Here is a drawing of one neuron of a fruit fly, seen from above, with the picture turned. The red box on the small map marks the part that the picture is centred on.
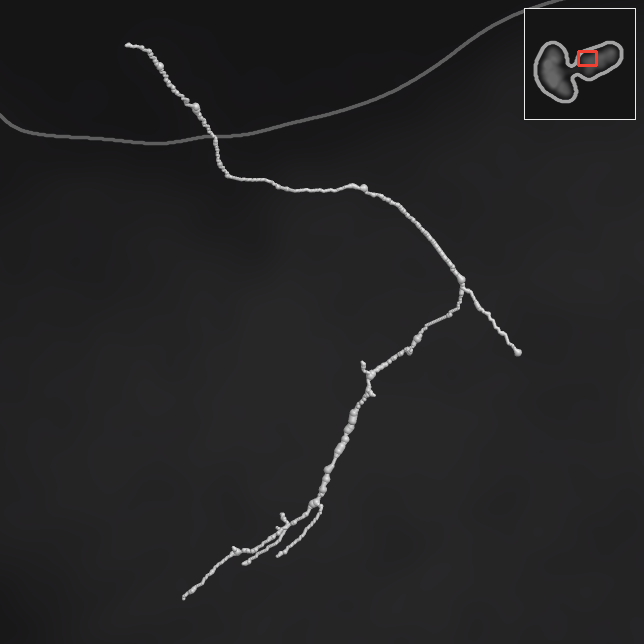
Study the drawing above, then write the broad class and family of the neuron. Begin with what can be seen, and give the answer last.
It lies in the nerve cord. No cell body is drawn. It has a dozen or fewer branch ends. Its broad class is sensory neuron entering the nerve cord. Its family is called class mechanosensory tactile.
